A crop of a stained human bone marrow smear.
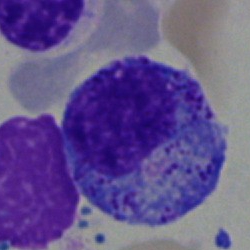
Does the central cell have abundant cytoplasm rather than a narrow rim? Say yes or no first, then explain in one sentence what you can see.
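Yes. The cytoplasm forms a broad crescent along the lower right of the cell.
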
